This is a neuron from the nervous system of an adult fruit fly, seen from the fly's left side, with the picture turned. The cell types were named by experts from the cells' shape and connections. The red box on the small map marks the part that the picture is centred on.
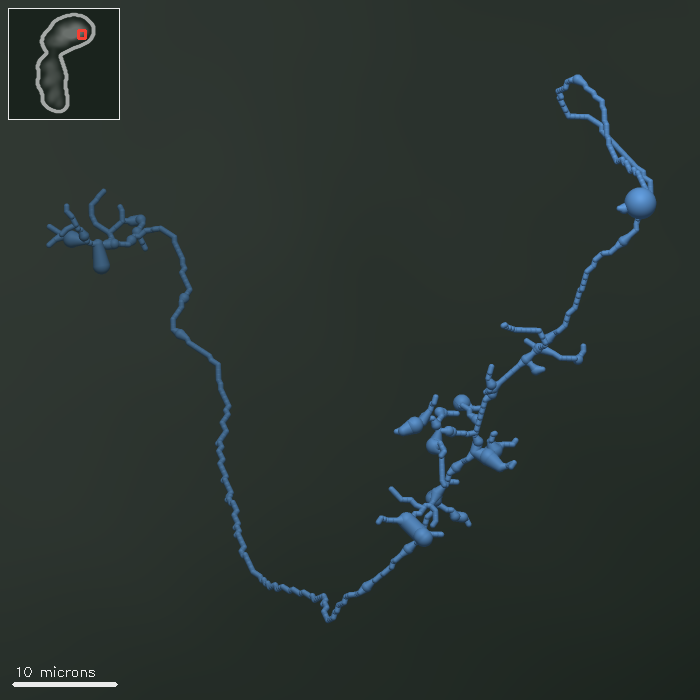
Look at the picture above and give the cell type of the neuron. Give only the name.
Tm29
